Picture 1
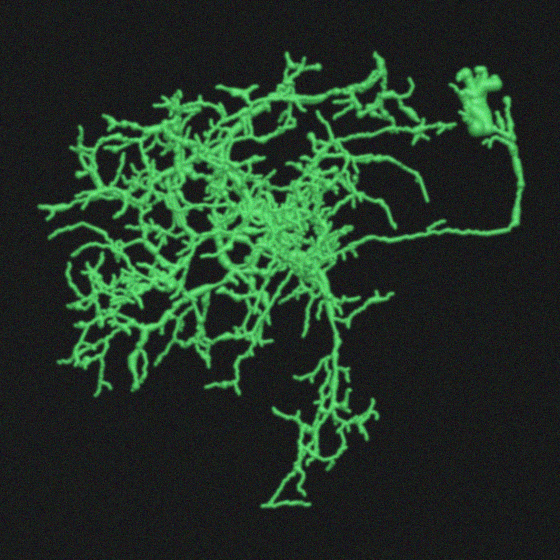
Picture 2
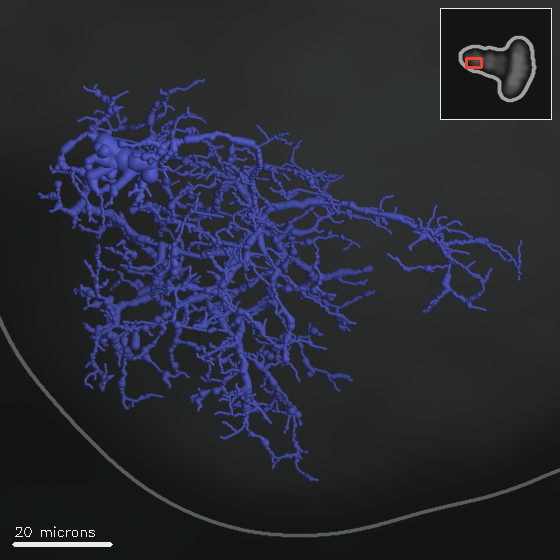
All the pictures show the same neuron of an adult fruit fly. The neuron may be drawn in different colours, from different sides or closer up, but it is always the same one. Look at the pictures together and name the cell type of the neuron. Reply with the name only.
IN13A009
